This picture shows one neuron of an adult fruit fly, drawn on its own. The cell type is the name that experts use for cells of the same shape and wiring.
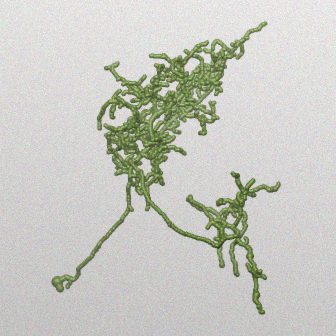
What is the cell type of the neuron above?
LHAV2b2_b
